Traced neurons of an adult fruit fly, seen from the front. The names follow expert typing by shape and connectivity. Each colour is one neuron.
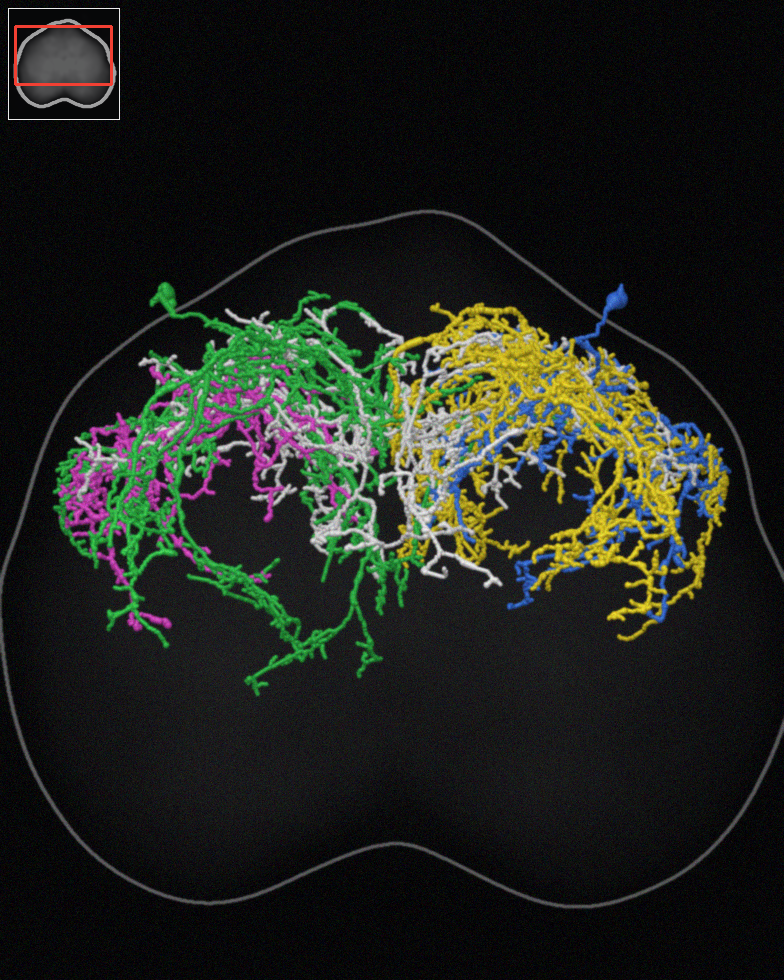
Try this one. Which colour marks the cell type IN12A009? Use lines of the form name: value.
colour: green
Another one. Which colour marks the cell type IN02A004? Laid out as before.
colour: yellow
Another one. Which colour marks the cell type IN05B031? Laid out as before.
colour: white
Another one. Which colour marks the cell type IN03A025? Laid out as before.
colour: blue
